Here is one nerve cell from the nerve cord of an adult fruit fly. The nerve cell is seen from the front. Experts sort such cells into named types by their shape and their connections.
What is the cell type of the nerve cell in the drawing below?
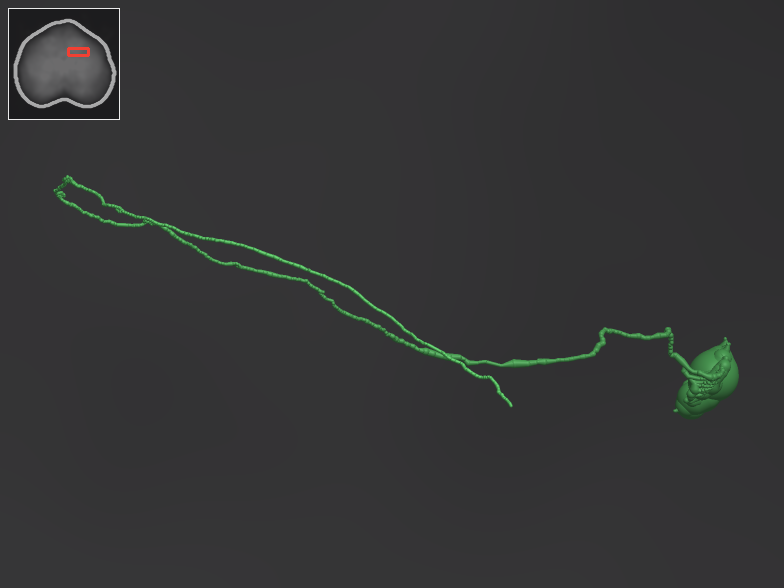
IN21A086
